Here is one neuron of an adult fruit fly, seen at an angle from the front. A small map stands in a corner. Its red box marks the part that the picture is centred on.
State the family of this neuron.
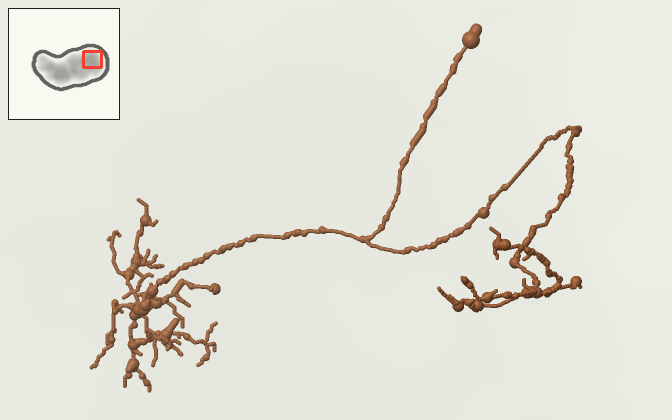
hemilineage VPNd2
